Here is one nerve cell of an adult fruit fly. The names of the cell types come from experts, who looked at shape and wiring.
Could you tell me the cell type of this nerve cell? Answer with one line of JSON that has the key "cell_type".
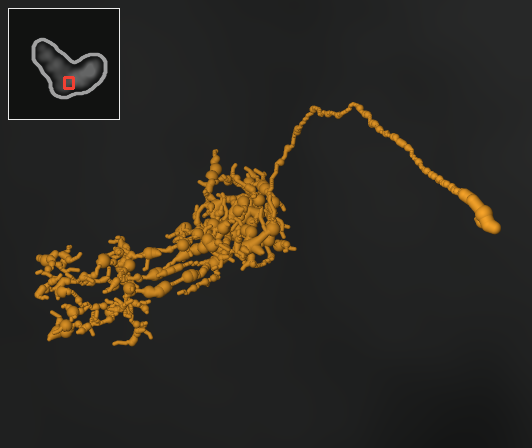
{"cell_type": "Li14"}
